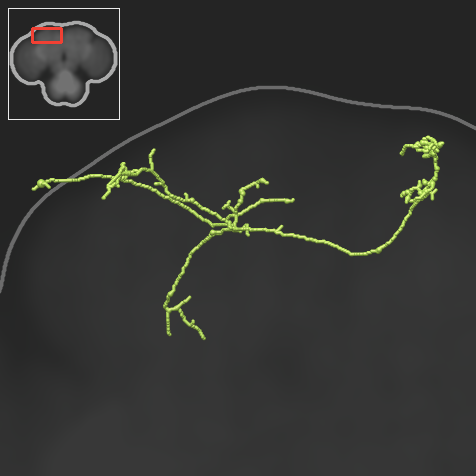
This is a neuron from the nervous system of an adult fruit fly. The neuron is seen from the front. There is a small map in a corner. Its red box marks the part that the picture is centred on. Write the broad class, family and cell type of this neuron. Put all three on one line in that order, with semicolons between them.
central-brain intrinsic neuron; hemilineage SLPpl1; CB1011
